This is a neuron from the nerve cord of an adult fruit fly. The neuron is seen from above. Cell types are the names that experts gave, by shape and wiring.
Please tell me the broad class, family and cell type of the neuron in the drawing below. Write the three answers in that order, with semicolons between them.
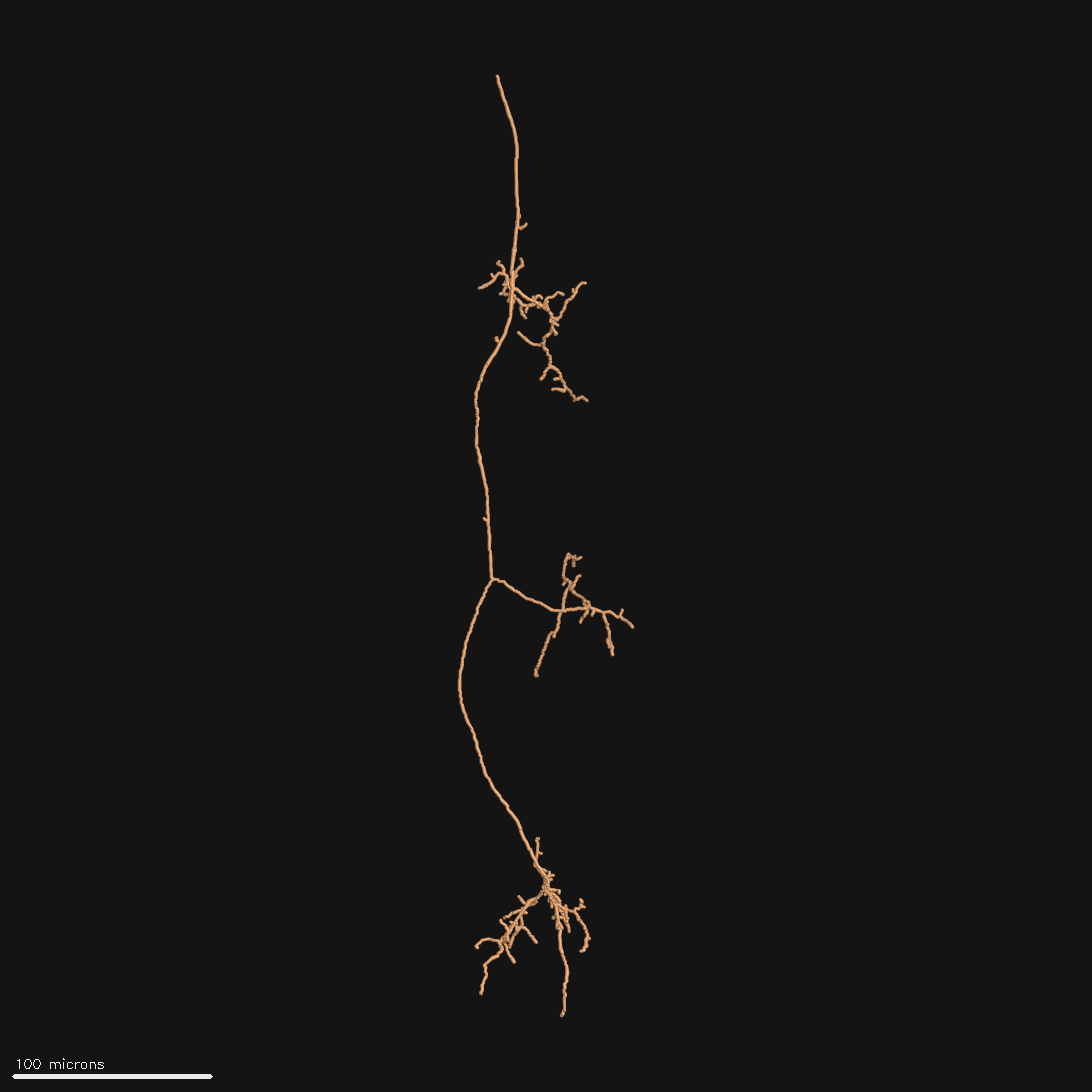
descending neuron; hemilineage LB6; DNge023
